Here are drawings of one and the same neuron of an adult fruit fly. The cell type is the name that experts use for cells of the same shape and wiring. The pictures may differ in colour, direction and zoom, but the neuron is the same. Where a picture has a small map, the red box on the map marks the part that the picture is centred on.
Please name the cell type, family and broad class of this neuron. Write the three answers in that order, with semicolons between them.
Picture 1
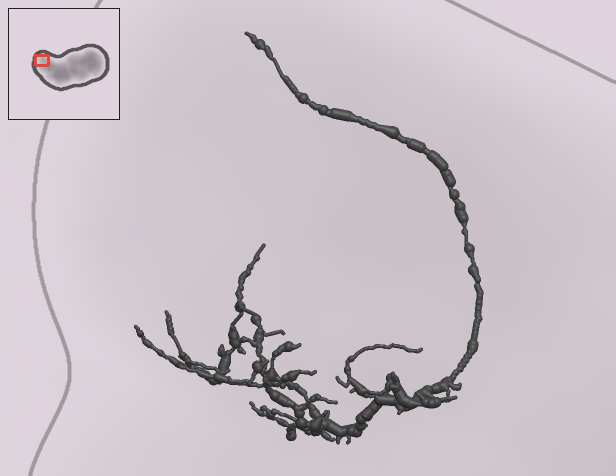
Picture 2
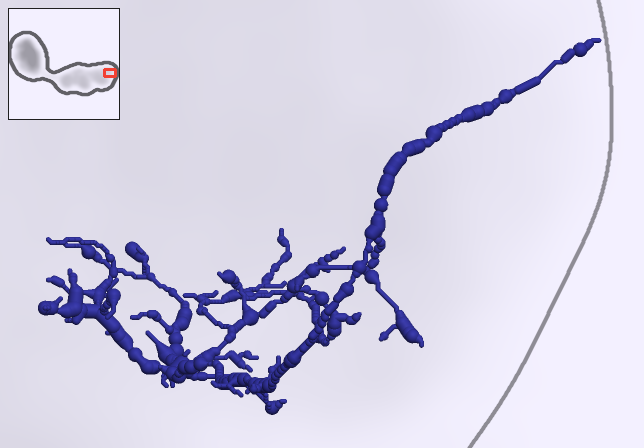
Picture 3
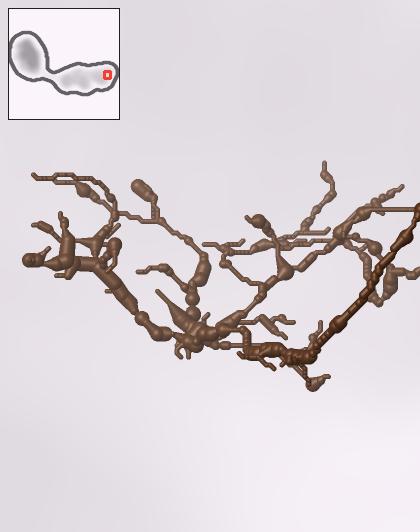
SNch01; class chemosensory; sensory neuron entering the nerve cord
